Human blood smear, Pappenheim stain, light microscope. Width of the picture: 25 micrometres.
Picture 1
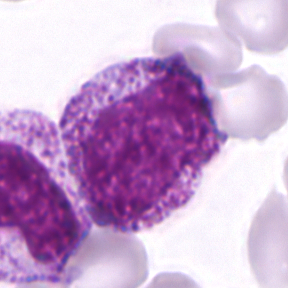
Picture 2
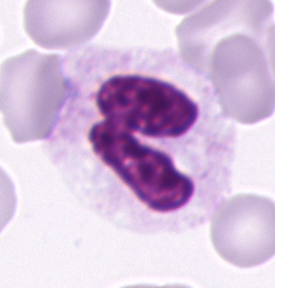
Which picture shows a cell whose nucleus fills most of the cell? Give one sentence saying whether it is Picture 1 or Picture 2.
Picture 1 has the cell whose cytoplasm is scant.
